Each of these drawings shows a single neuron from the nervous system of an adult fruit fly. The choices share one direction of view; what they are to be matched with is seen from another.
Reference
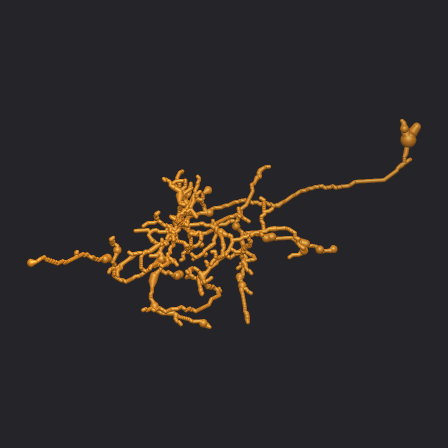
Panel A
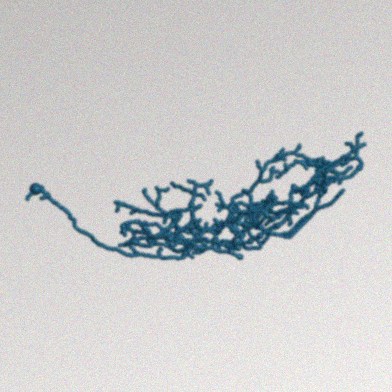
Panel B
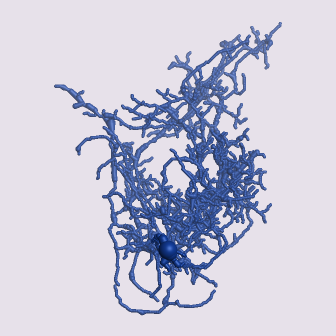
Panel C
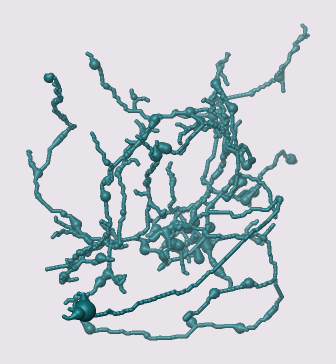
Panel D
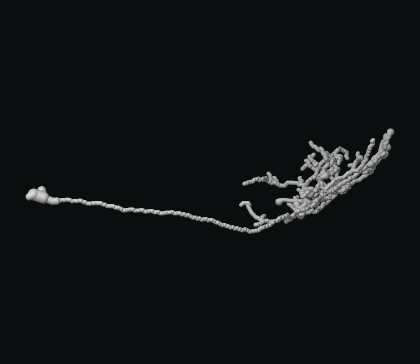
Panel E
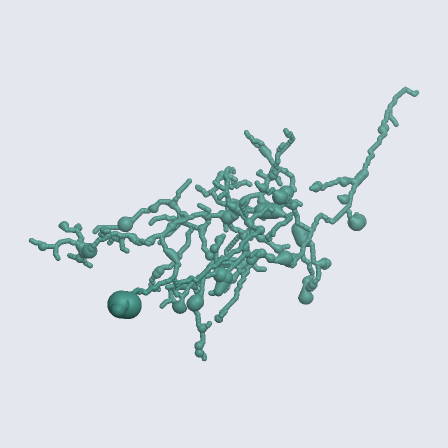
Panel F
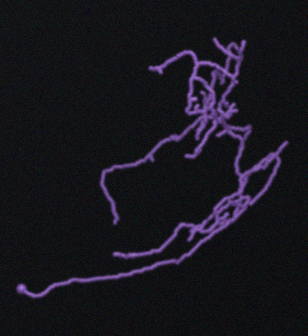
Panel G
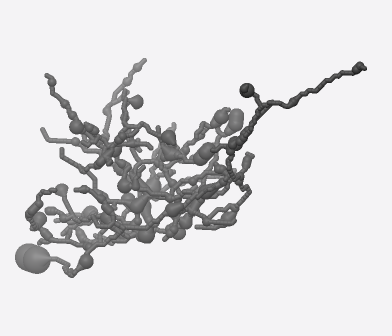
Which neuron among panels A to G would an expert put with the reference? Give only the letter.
E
